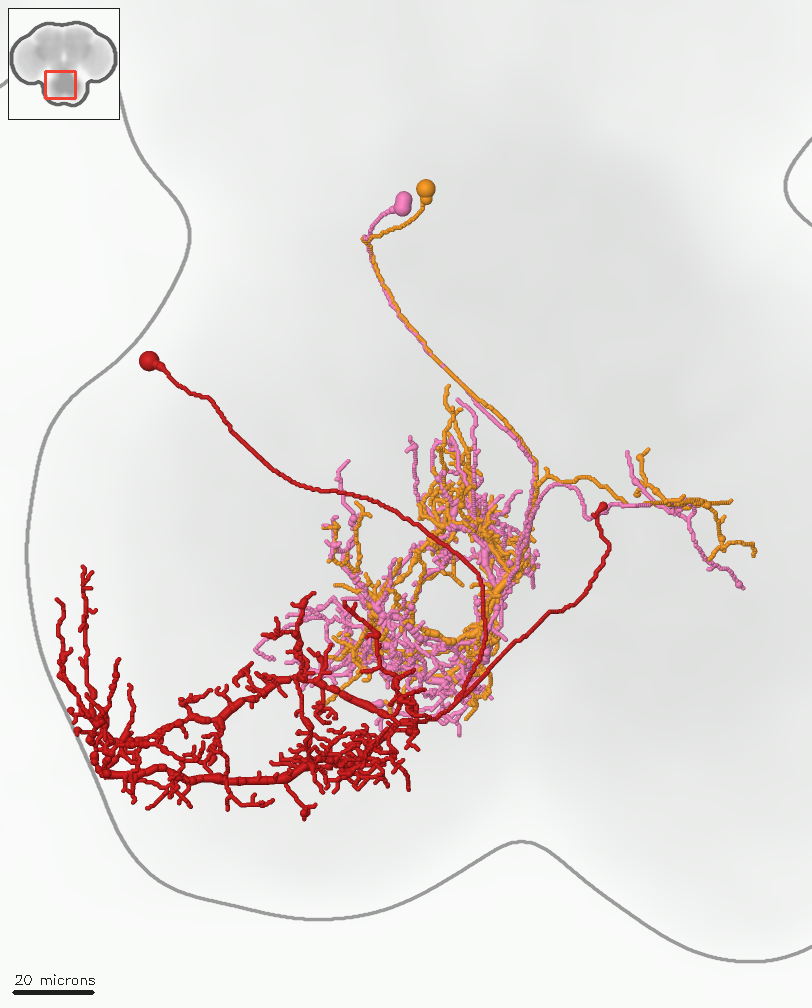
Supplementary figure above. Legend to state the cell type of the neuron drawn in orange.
IN23B028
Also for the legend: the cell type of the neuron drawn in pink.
IN23B036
